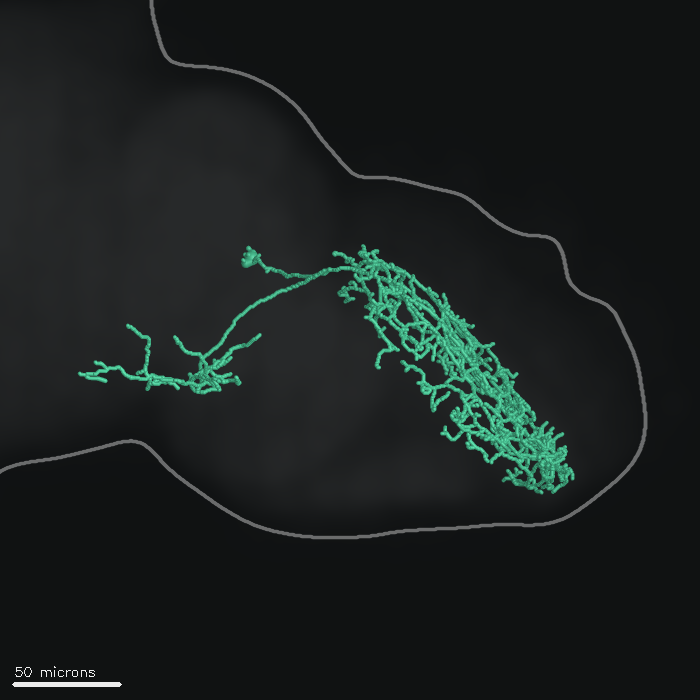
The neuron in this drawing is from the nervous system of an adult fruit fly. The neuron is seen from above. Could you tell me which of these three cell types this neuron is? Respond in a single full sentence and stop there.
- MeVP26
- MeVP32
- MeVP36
The cell type name MeVP32 applies to this neuron.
